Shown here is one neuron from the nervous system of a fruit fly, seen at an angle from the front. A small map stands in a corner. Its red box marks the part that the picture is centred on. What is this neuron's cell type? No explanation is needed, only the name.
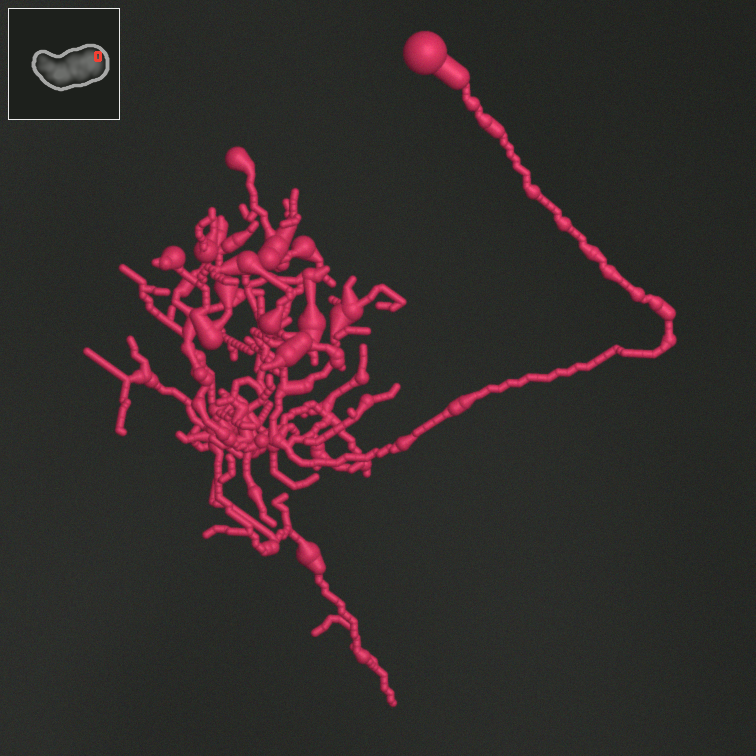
Mi16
